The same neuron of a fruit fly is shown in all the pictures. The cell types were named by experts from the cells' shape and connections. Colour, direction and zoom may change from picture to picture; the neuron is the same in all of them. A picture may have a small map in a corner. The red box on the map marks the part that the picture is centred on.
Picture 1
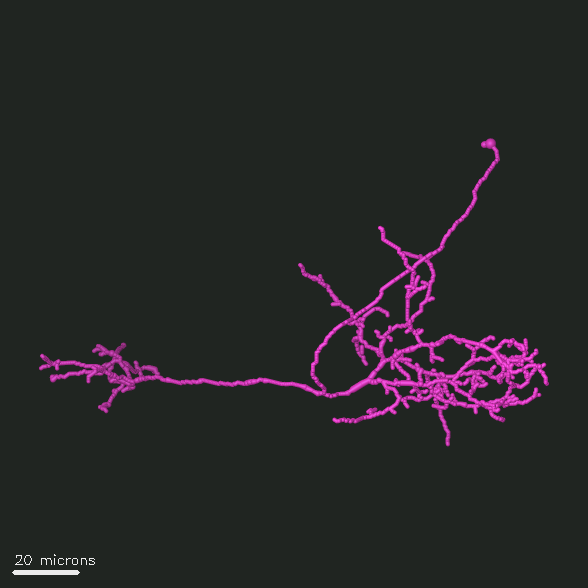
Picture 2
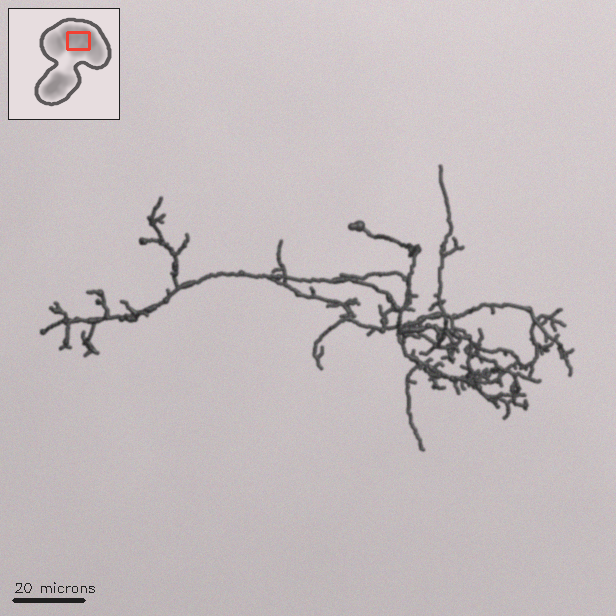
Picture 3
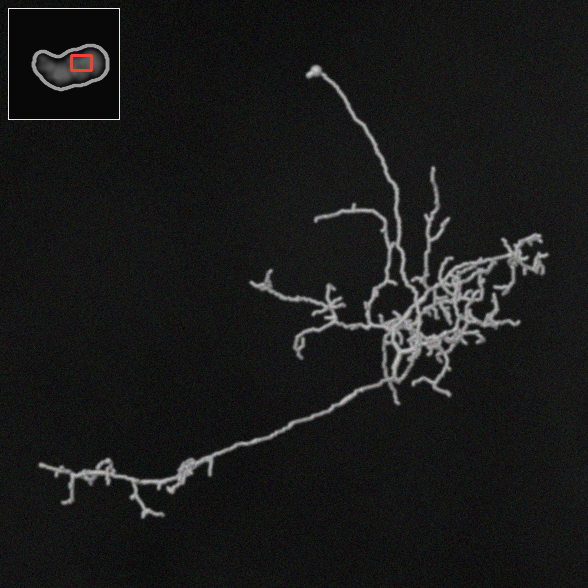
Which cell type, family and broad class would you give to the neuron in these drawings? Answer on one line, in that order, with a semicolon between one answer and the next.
CB4103; hemilineage VLPp2; central-brain intrinsic neuron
